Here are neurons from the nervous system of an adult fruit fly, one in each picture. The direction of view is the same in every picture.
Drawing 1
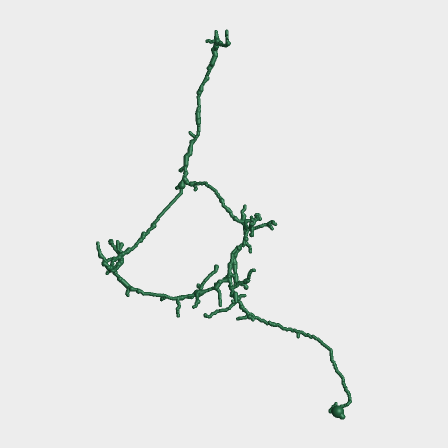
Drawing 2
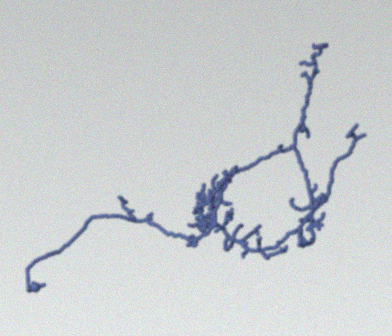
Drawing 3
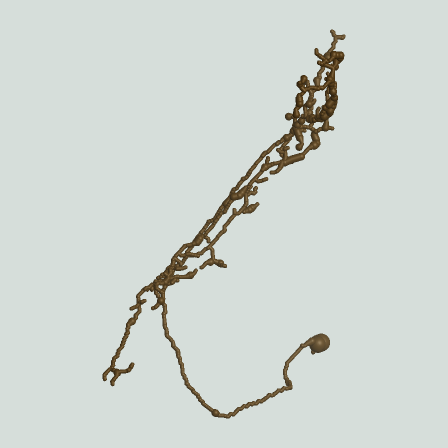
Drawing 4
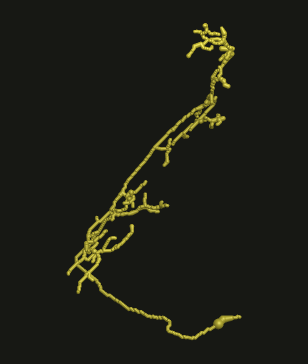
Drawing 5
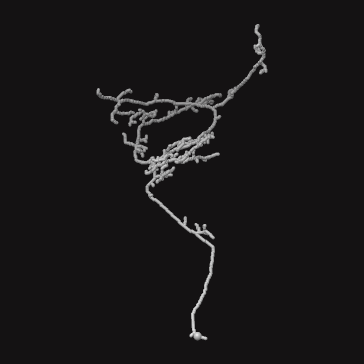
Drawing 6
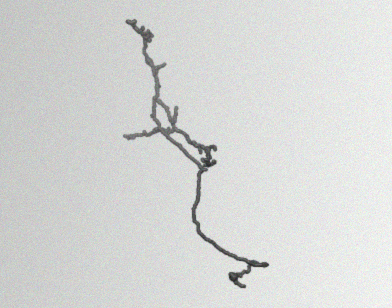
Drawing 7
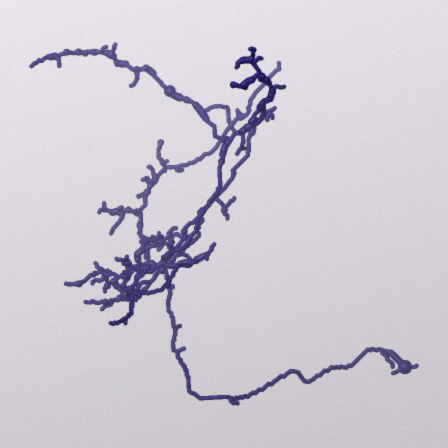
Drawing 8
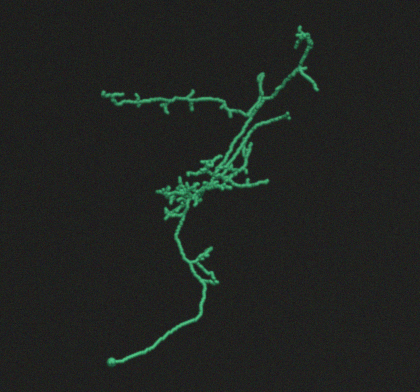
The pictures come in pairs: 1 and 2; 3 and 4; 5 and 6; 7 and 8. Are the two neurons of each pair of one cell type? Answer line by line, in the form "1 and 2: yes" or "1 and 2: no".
1 and 2: yes
3 and 4: yes
5 and 6: no
7 and 8: yes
